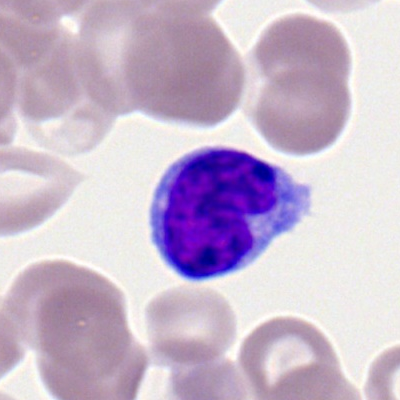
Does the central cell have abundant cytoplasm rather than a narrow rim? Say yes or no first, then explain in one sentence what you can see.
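No. The nucleus fills most of the cell.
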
